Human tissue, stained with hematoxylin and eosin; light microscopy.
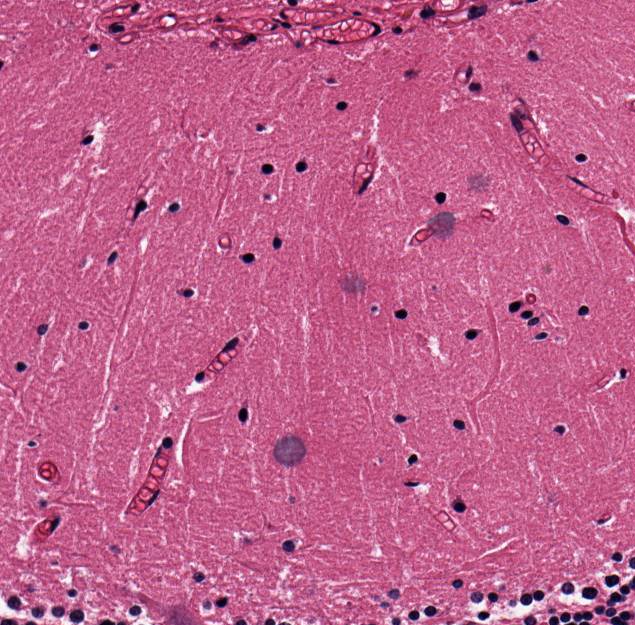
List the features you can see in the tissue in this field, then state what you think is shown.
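Most of what I see is a broad band of pink fibrillary neuropil with only sparse nuclei, and those are small, round and dark. In the middle of that band lie a few pale grey-blue round bodies. Along the bottom edge runs a dense layer of small, round, dark nuclei. This is cerebellum.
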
